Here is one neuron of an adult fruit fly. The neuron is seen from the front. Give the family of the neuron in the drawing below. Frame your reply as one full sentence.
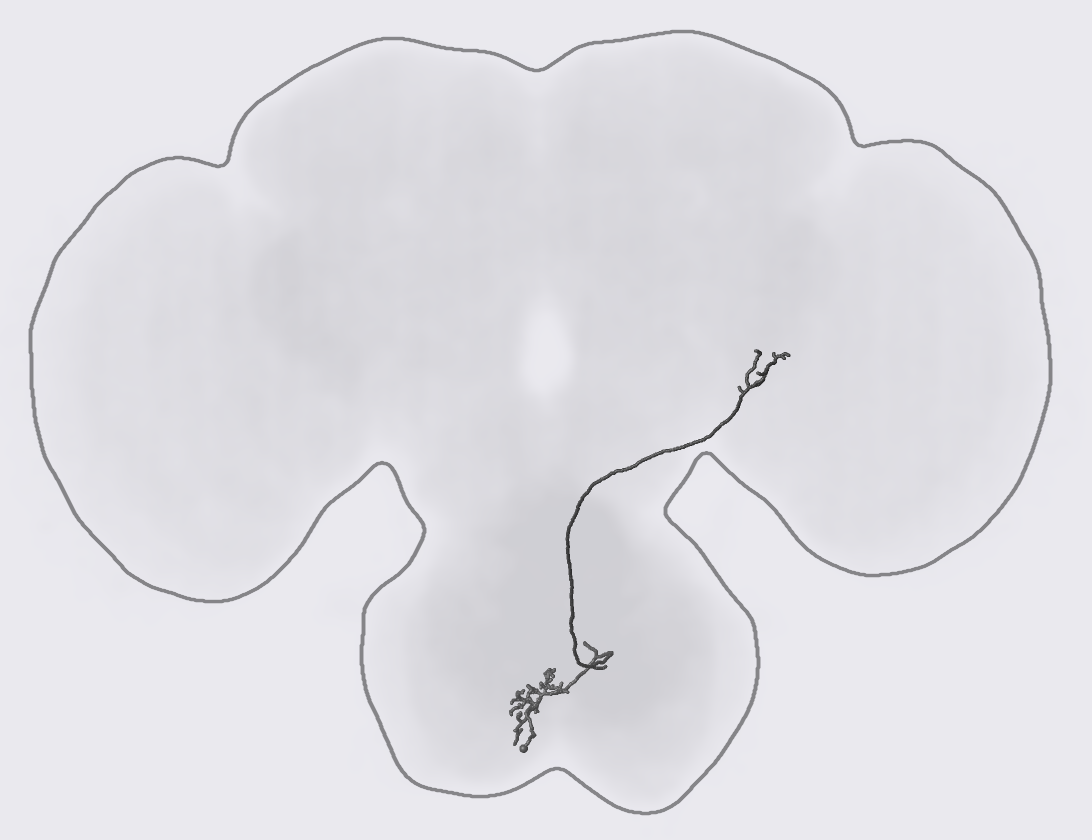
The family grouping of the neuron is hemilineage 10B.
